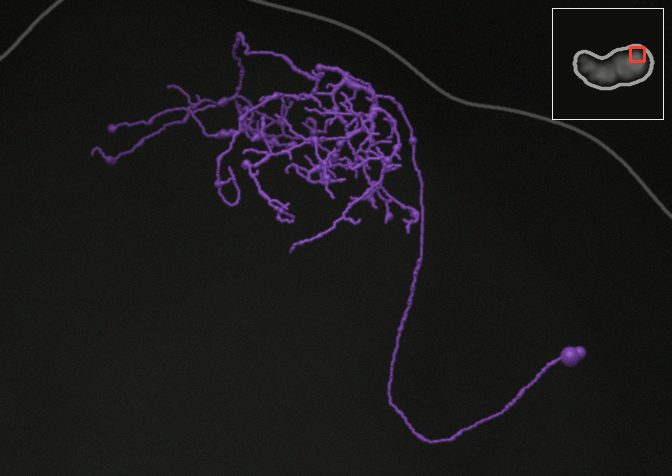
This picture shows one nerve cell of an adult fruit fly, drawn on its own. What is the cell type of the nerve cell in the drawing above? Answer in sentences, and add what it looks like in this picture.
The cell type is CB1389. It is a central-brain intrinsic neuron. The cell body is at the lower right of the picture. Dozens of branch ends can be seen.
